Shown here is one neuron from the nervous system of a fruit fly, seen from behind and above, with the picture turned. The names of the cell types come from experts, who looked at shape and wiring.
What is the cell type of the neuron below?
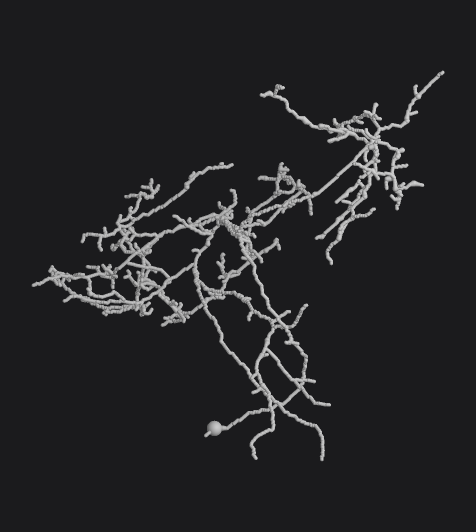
AVLP047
